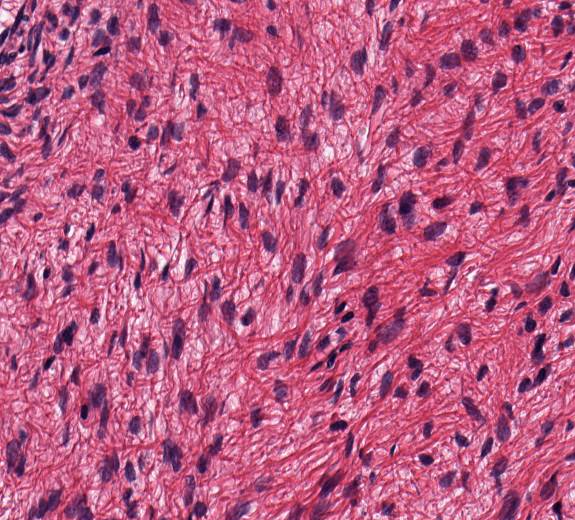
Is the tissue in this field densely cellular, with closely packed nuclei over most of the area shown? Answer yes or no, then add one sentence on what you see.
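No. The nuclei lie mostly singly and apart from one another rather than in crowded overlapping sheets.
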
